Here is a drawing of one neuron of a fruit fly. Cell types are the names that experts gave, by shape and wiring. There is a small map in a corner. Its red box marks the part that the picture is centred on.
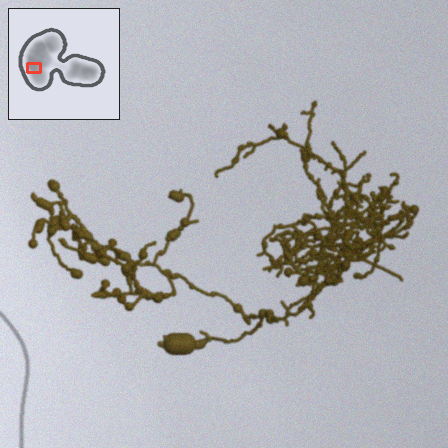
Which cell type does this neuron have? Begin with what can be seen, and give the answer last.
It is in the brain and does not reach the nerve cord. The cell body can be seen at the bottom of the picture. The picture shows dozens of branch ends. This is a central-brain intrinsic neuron. The cell type is AVLP407.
